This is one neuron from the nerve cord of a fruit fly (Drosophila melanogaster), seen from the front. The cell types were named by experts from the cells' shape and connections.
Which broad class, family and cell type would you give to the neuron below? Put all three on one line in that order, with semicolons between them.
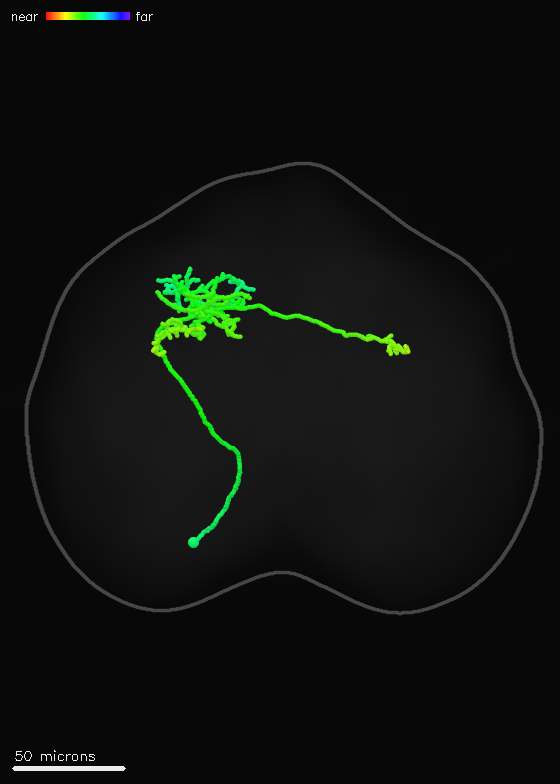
nerve-cord intrinsic neuron; hemilineage 06A; IN06A070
